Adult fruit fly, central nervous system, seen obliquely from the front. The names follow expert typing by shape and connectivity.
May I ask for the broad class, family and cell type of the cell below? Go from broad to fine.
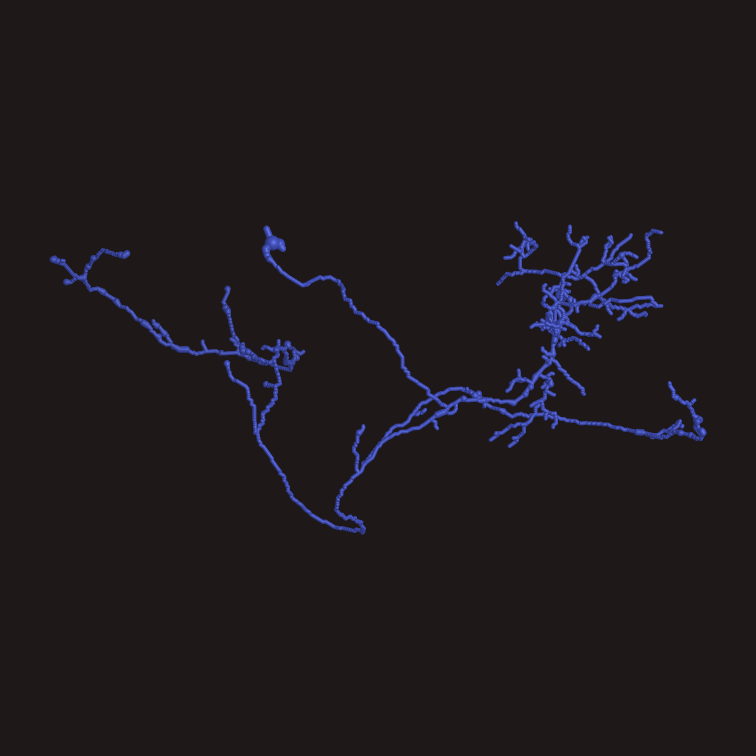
central-brain intrinsic neuron; hemilineage SMPad3; SMP134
